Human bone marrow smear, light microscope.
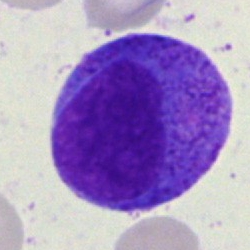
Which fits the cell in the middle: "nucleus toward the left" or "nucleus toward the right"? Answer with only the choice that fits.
Nucleus toward the left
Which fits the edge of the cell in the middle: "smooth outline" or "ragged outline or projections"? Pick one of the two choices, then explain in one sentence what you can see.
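Smooth outline. The cell outline is round and smooth.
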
